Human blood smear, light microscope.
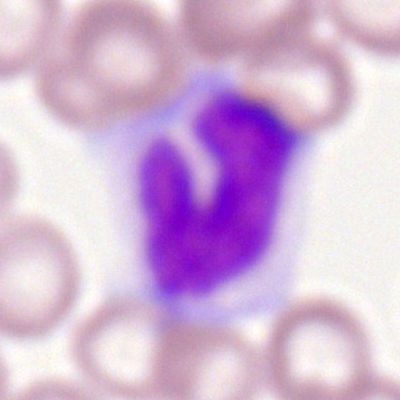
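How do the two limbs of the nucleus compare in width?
The left limb is narrower than the right limb.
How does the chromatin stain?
It stains a dense, dark purple.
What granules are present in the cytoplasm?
No distinct granules can be seen.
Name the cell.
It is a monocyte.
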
